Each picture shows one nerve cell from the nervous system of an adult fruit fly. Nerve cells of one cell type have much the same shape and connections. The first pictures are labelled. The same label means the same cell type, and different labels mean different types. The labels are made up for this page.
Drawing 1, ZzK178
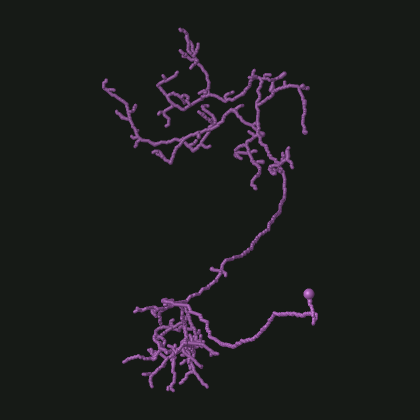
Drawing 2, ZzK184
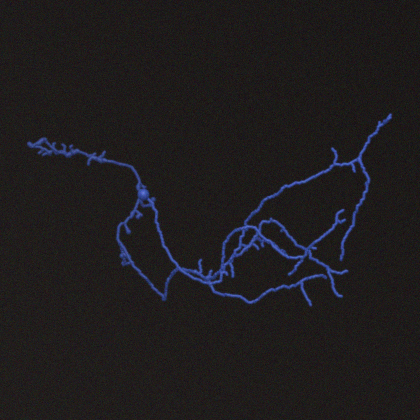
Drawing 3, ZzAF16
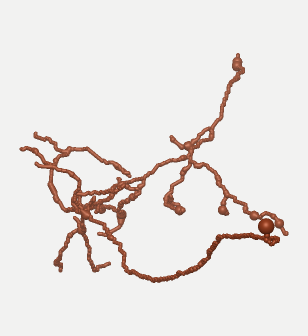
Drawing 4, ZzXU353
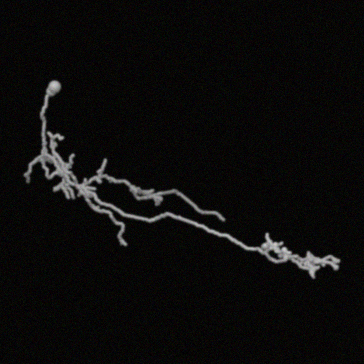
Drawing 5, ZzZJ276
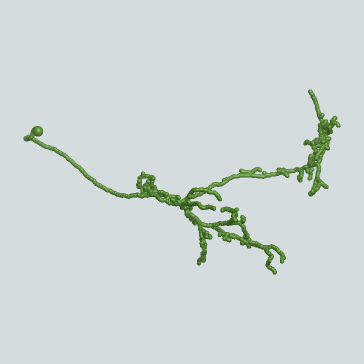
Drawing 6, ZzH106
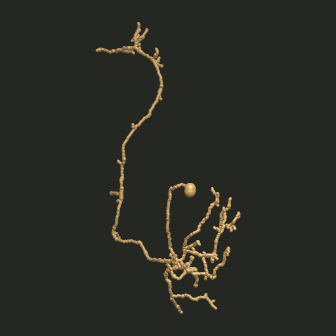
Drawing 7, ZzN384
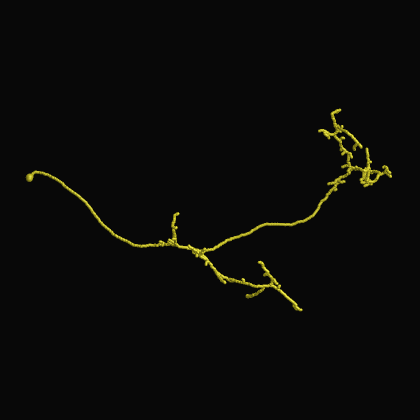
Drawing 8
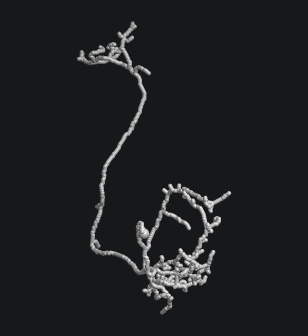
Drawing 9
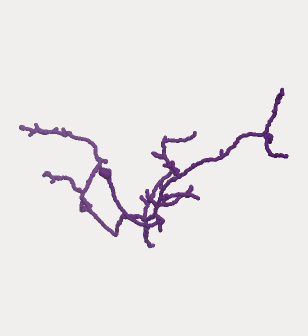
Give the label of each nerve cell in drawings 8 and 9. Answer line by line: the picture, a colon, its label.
8: ZzH106
9: ZzK184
